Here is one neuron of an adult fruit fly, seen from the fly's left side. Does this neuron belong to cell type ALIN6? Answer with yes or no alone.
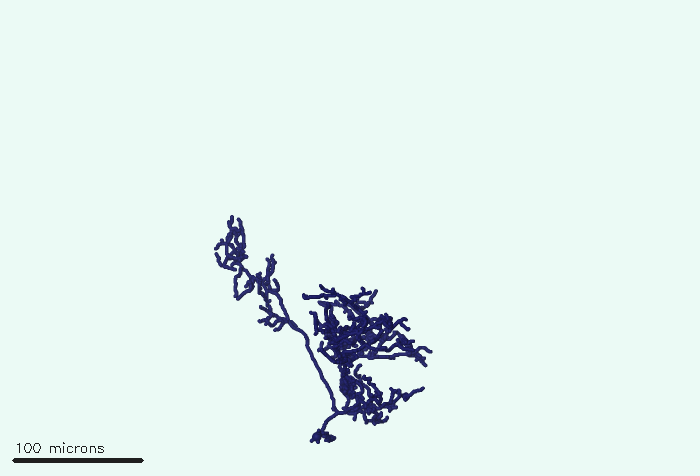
yes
